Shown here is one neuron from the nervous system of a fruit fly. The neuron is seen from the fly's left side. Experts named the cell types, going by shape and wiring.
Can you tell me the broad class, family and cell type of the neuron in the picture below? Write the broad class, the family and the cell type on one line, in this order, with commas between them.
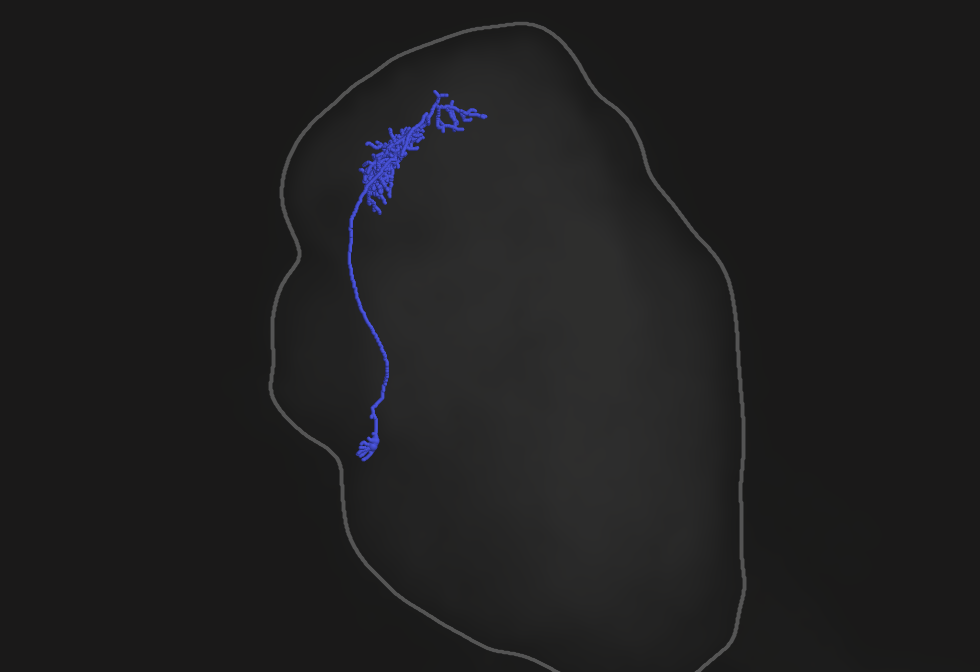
central-brain intrinsic neuron, hemilineage FLAa2, MBON13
